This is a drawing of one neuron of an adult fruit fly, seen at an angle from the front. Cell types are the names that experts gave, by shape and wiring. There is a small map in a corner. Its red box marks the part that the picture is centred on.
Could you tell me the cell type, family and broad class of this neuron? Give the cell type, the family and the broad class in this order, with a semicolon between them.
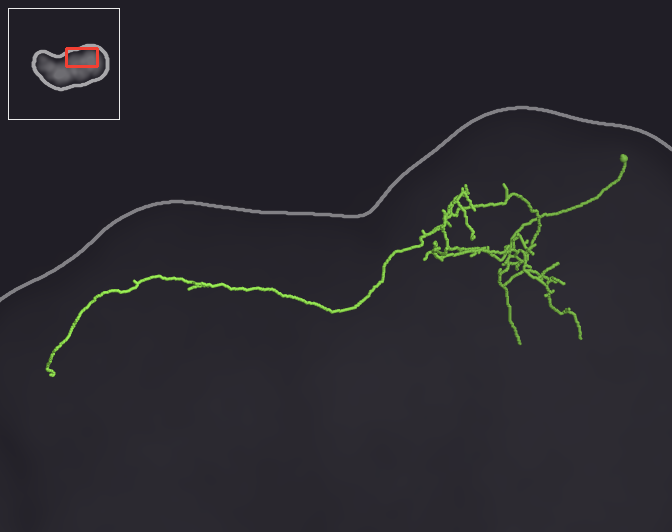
SLP322; hemilineage LHp2; central-brain intrinsic neuron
